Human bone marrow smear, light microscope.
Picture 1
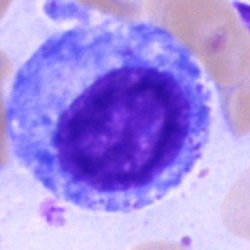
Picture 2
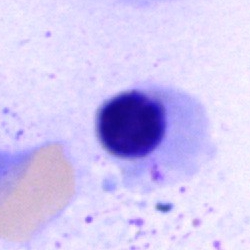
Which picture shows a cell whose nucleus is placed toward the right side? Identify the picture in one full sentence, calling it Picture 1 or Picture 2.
Most of the cytoplasm lies to the left of the nucleus in picture 1.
